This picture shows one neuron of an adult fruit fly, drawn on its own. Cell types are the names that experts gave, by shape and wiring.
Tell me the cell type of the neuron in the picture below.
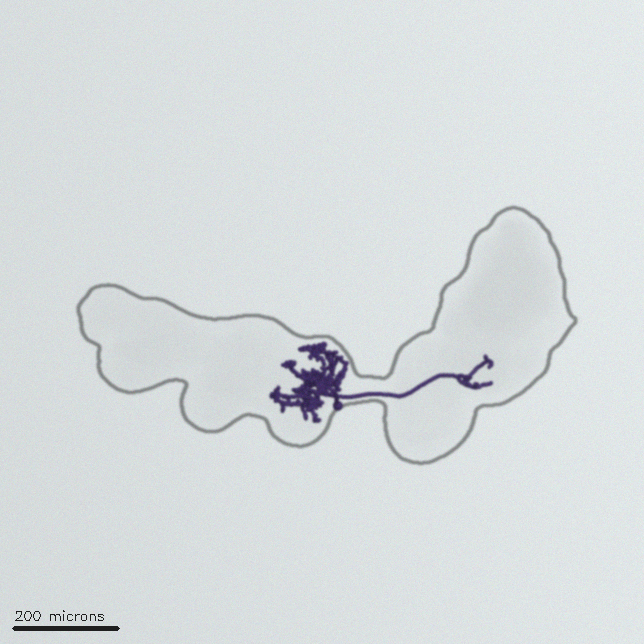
AN08B031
